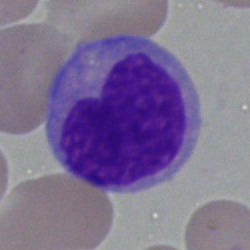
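Monocyte in the middle of the field: its nucleus sits off-centre toward the lower right and has a notch on its upper left side. The chromatin is dark purple and clumped, with lighter patches between the clumps. Notice how the pale blue cytoplasm of this monocyte is widest at the upper left.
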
